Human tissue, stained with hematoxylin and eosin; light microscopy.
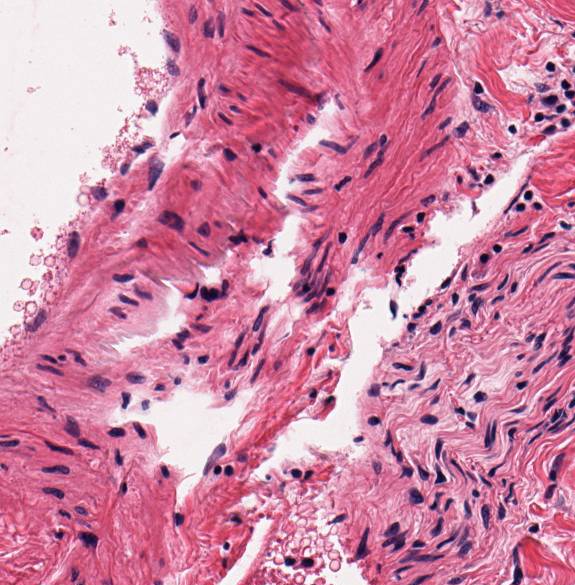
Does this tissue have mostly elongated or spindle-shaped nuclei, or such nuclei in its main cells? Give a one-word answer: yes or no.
Yes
